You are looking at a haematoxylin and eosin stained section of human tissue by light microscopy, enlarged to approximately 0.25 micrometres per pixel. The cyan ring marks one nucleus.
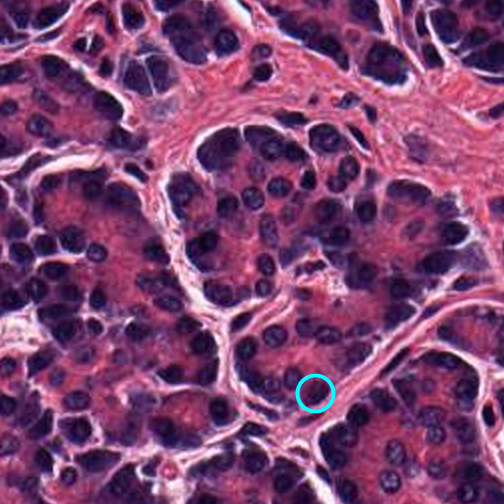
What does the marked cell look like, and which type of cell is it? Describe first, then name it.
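The nucleus is round and dark-staining, about the same size as the neighbouring nuclei in the same cell group. The cell sits at the outer edge of a rounded cluster of similar cells, directly against a thin band of pale pink fibres that separates this cluster from the next one. The marked cell is a pancreatic acinar cell.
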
